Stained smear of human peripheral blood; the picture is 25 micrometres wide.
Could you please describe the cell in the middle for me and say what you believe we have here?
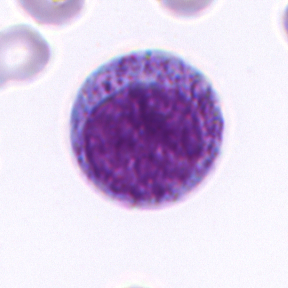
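Round, smooth outline on this one, about 14 micrometres across, and no projections or blebs anywhere on the surface. The nucleus has settled low, so the widest band of cytoplasm runs across the top. Chromatin's finely granular and stranded rather than coarsely clumped. It's a myelocyte.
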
